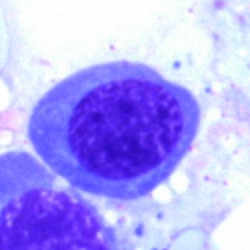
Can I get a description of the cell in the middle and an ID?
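The nucleus is placed off-centre toward the right, so the widest band of cytoplasm lies on the left. Its chromatin is coarse, clumped into dark patches with paler spaces between them. The cytoplasm is stained an even medium blue and shows no visible granules. The cell is an erythroblast.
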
